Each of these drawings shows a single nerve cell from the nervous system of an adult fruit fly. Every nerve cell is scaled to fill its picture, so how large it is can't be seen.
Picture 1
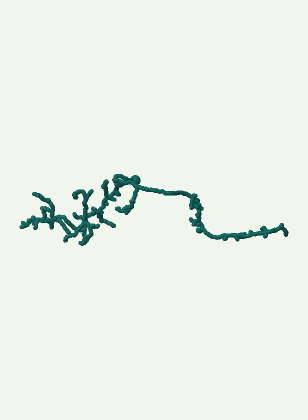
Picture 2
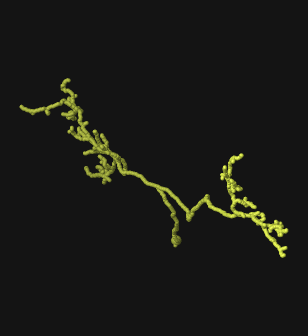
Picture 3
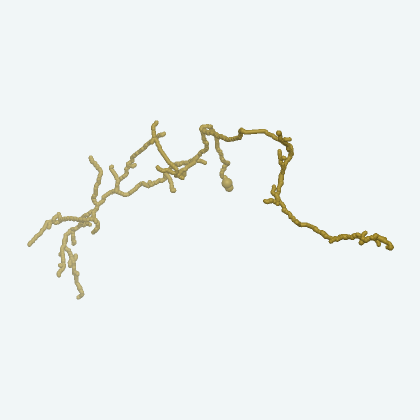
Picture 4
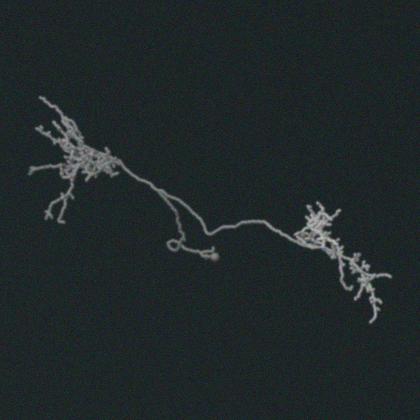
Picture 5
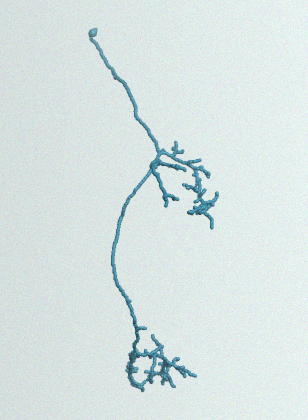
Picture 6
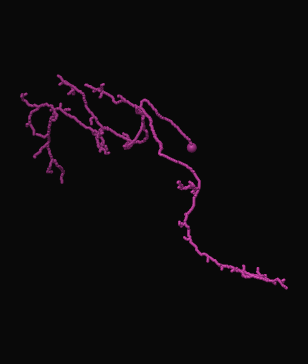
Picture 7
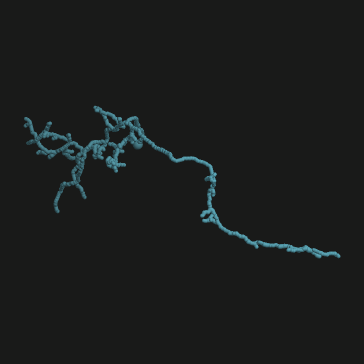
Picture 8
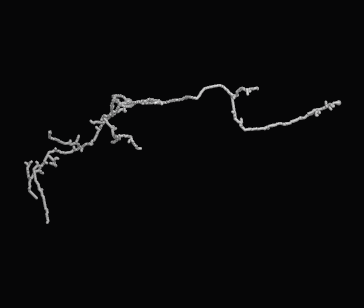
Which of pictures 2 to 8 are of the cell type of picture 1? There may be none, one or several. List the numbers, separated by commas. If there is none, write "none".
3, 6, 7, 8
